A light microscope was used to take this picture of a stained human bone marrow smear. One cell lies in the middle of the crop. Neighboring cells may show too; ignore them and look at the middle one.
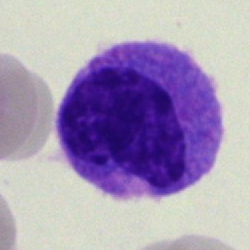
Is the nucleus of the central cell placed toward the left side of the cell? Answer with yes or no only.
Yes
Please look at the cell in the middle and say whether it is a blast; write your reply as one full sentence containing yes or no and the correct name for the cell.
No, the centrally placed cell is a monocyte, not a blast.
